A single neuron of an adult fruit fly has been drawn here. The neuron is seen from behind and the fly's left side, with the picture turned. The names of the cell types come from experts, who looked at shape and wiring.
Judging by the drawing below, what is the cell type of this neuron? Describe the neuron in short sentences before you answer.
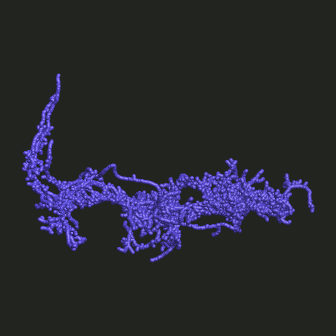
The picture shows dozens of branch ends. As drawn here it is wider than it is tall. It is a central-brain intrinsic neuron. The cell type is AVLP597.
